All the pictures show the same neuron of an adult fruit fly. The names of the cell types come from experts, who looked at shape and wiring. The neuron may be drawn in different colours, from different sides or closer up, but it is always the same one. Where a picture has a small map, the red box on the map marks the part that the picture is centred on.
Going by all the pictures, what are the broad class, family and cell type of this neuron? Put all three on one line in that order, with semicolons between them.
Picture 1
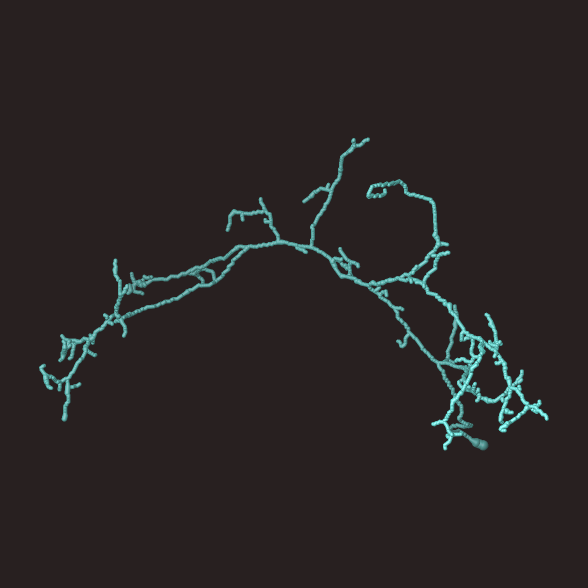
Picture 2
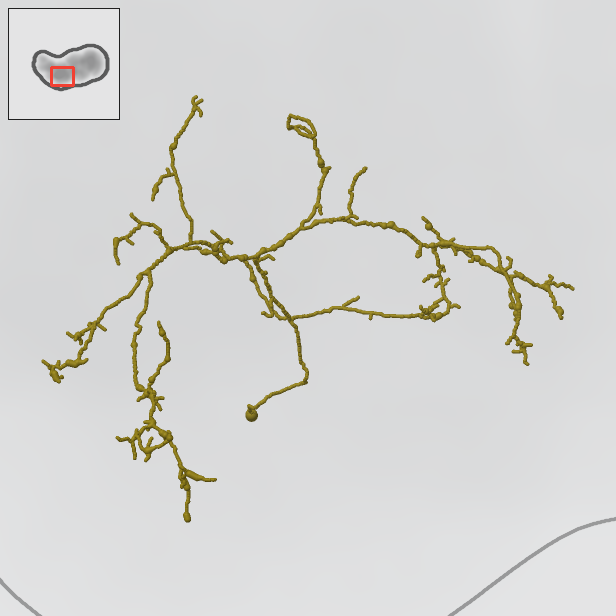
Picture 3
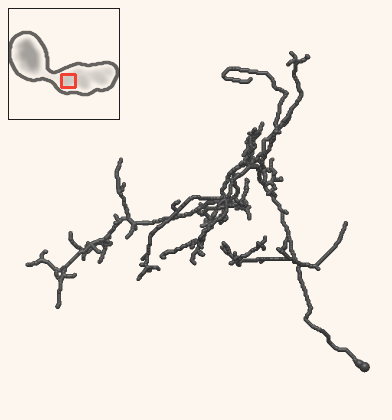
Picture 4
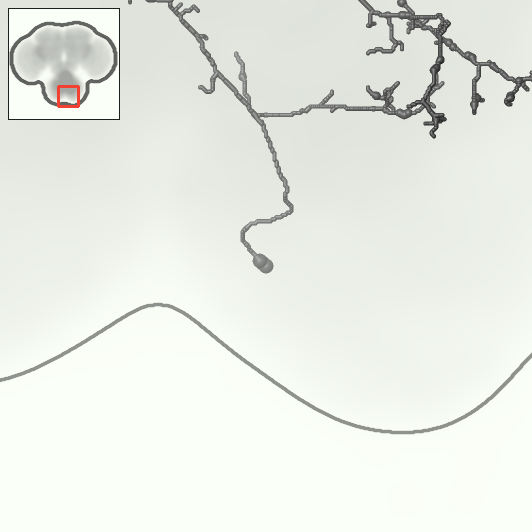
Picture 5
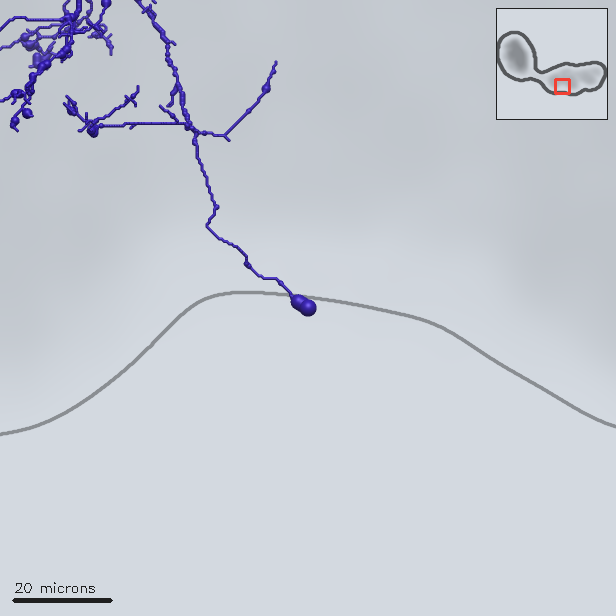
nerve-cord intrinsic neuron; hemilineage 12B; IN12B072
